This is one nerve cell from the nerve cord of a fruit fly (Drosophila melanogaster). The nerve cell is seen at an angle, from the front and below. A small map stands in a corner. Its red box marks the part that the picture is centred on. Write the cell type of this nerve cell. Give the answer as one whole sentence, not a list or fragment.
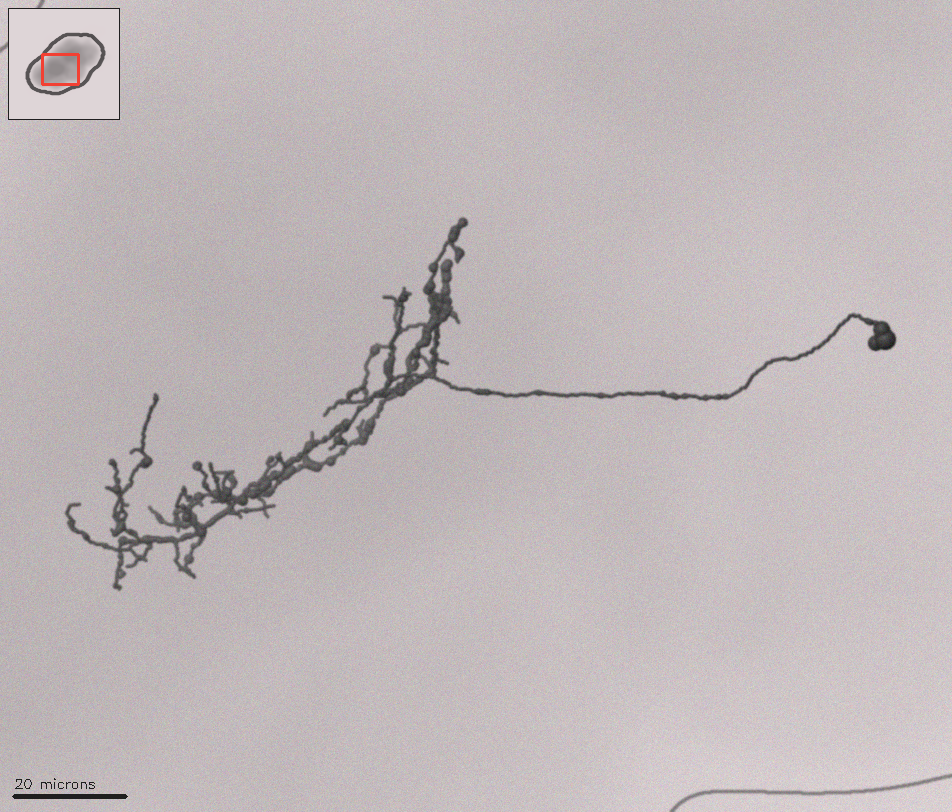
The cell type IN14A059 is the type of this nerve cell.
